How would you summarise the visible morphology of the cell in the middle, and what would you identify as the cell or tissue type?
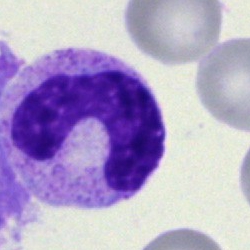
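Hmm, starting with the outline: round and smooth. The nucleus is bent into a horseshoe, opening toward the bottom. Chromatin dark purple, coarsely clumped... and I can't see any nucleoli. So this is a band neutrophil.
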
